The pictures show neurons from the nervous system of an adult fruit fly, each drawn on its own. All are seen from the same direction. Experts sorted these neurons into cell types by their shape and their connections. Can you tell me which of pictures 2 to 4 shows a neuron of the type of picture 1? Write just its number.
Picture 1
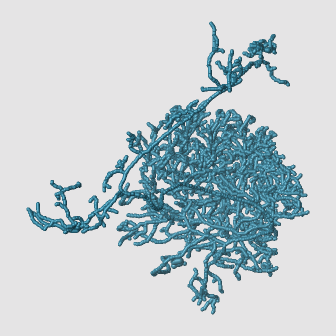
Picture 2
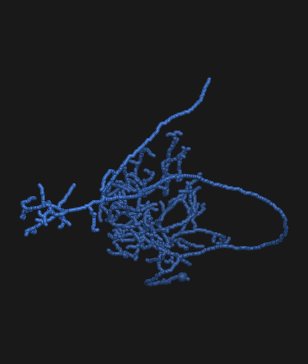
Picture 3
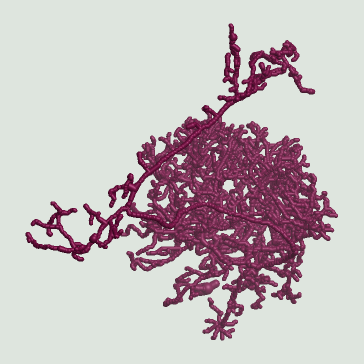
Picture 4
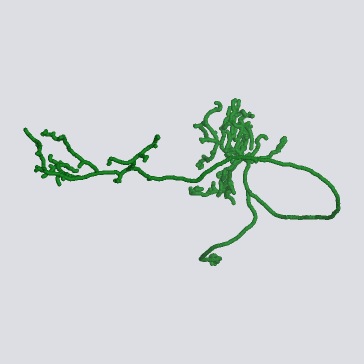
3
